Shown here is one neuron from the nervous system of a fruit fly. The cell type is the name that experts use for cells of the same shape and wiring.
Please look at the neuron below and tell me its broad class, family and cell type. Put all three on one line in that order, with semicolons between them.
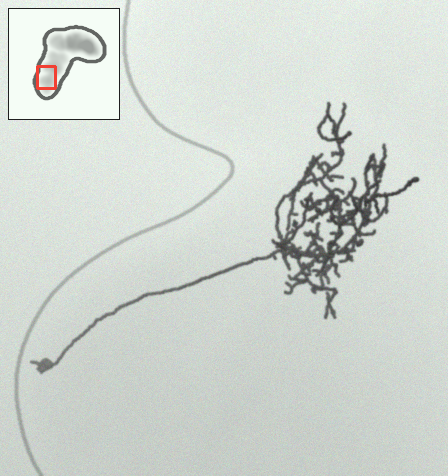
nerve-cord intrinsic neuron; hemilineage 16B; IN16B087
